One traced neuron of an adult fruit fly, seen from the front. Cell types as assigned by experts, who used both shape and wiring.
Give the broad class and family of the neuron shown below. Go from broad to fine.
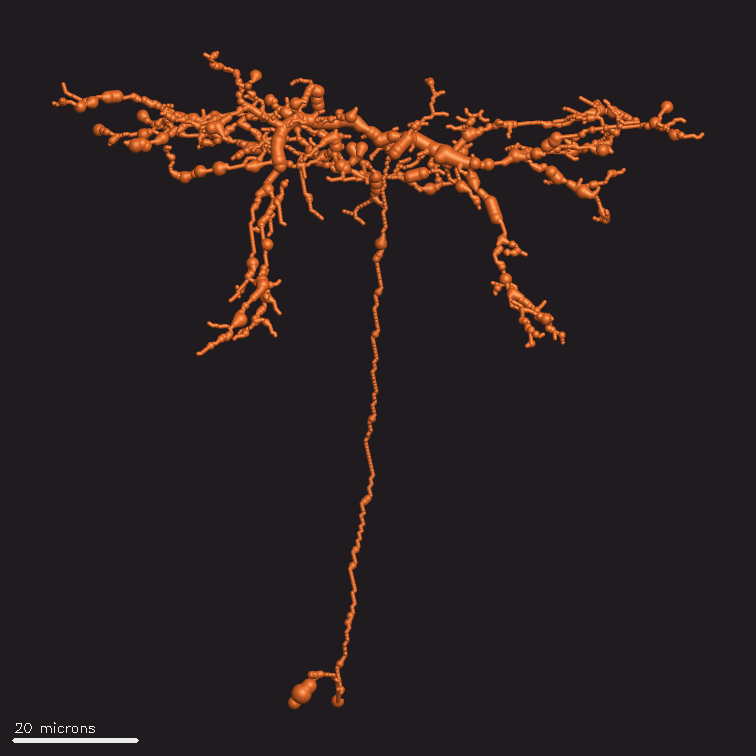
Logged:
nerve-cord intrinsic neuron; hemilineage 00A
